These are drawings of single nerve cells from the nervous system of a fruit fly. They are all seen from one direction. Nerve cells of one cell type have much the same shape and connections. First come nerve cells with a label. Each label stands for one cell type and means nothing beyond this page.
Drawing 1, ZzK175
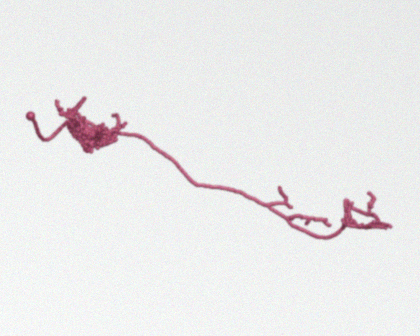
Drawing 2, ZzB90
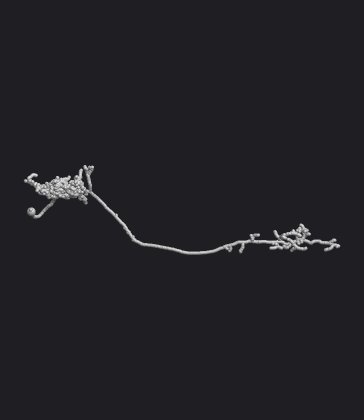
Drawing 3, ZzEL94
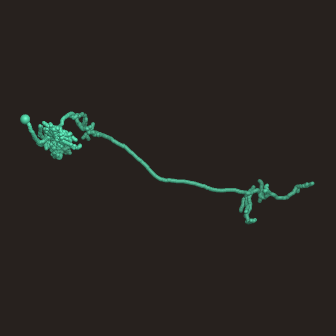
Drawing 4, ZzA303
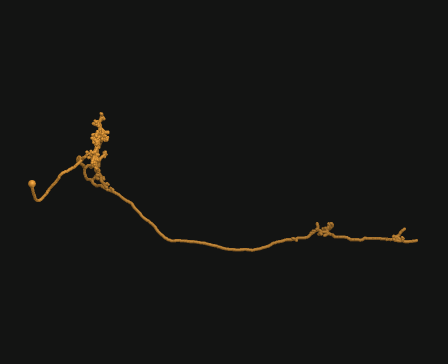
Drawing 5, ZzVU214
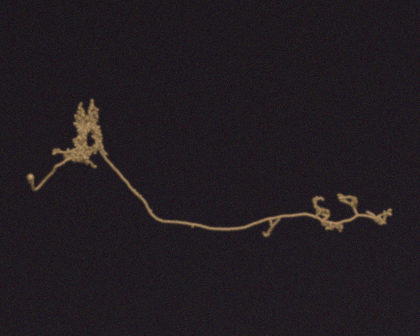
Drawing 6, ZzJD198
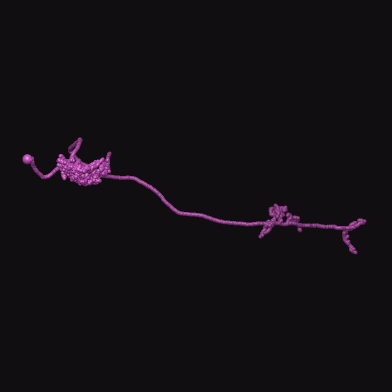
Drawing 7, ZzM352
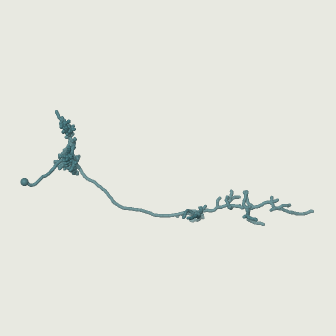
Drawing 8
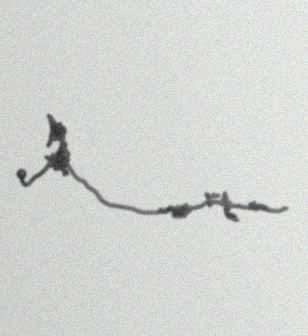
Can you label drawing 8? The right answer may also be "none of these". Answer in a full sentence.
It belongs to ZzM352.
